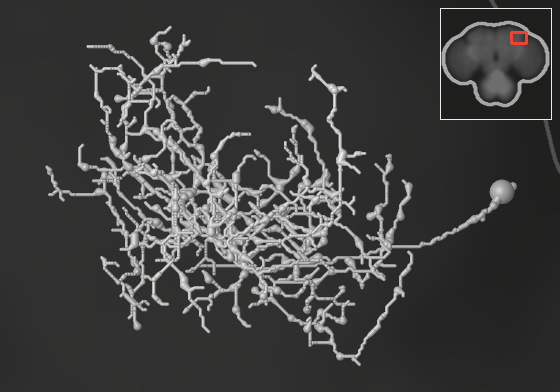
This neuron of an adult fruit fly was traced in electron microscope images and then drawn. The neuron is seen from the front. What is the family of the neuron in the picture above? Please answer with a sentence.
The family is hemilineage LHp1.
